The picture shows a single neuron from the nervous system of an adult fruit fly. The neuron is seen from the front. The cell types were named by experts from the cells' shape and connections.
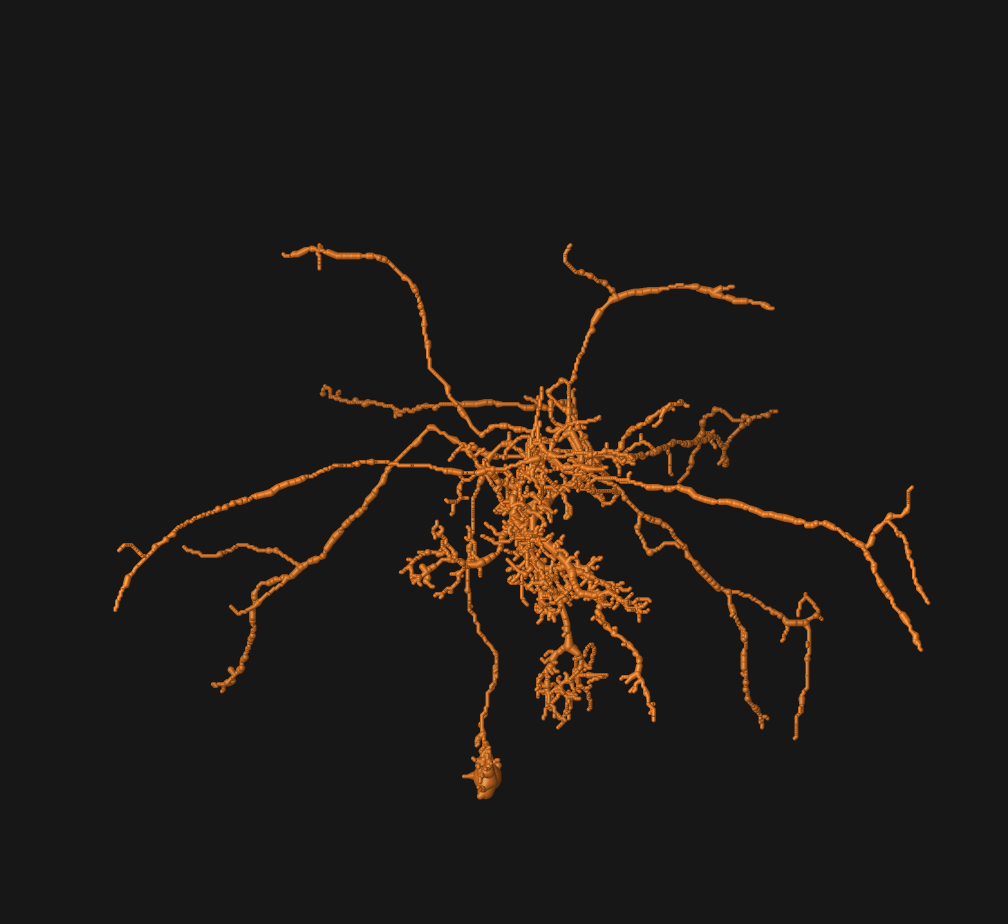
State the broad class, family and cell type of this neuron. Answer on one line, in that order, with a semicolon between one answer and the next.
nerve-cord intrinsic neuron; hemilineage 06B; IN06B028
